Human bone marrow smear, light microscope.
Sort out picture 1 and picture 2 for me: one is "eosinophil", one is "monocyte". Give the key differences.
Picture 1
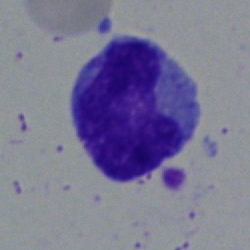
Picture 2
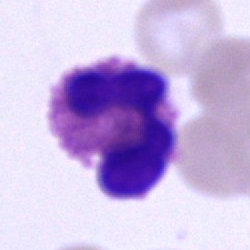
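Picture 1: monocyte. Picture 2: eosinophil. Monocyte: outline roughly round, edge slightly irregular and bumpy. Nucleus indented by a notch cutting in from the right; it fills most of the cell.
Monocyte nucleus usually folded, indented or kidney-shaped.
Chromatin dark purple, fairly dense, only small paler patches. No distinct cytoplasmic granules. Eosinophil: cytoplasm grainy throughout.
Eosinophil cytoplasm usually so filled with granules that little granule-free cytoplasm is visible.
Outline bumpy rather than smooth. No nucleoli seen in nucleus. Pale red cells lie just to its right.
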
